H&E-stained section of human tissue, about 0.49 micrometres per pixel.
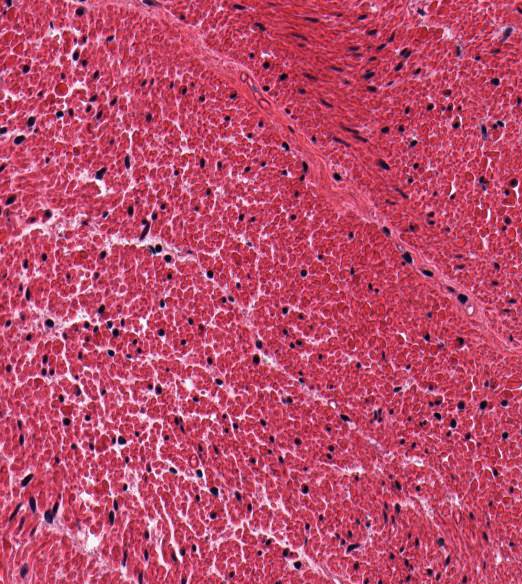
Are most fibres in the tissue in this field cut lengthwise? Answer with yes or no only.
No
